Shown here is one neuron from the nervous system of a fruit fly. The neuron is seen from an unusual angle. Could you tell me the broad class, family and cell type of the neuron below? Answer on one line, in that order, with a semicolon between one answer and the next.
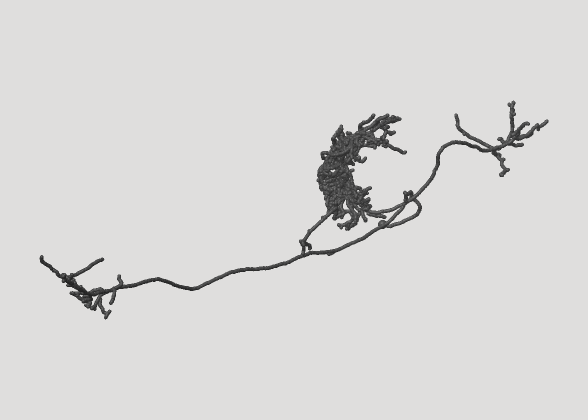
ascending neuron; hemilineage 05B; AN05B096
